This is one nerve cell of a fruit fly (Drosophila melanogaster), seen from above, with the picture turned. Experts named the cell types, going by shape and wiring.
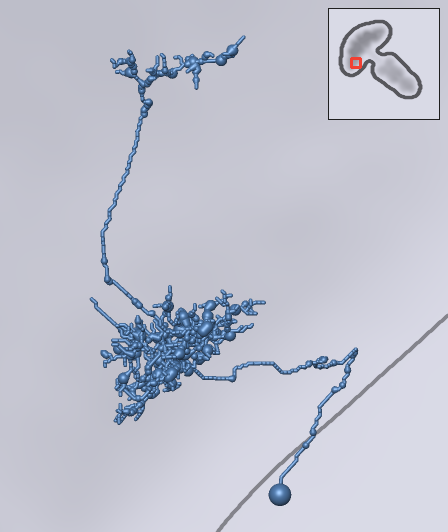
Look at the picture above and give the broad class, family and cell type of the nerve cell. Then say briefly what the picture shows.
Its broad class is optic-lobe intrinsic neuron. The family is Tlp. The cell type is Tlp13. It lies in the brain. The cell body is at the bottom of the picture. The picture shows dozens of branch ends.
